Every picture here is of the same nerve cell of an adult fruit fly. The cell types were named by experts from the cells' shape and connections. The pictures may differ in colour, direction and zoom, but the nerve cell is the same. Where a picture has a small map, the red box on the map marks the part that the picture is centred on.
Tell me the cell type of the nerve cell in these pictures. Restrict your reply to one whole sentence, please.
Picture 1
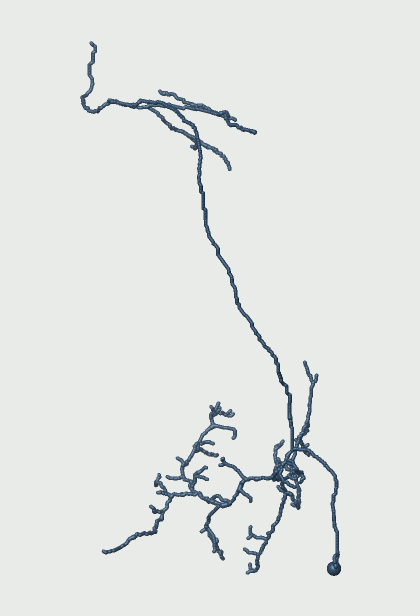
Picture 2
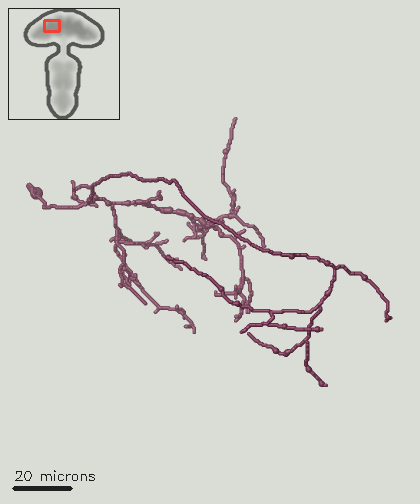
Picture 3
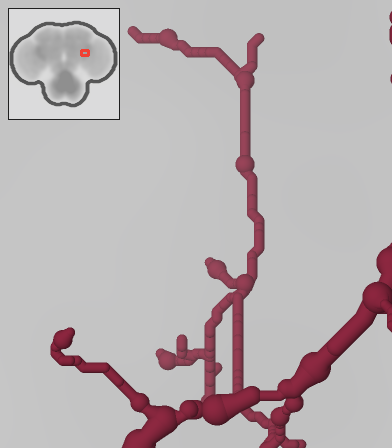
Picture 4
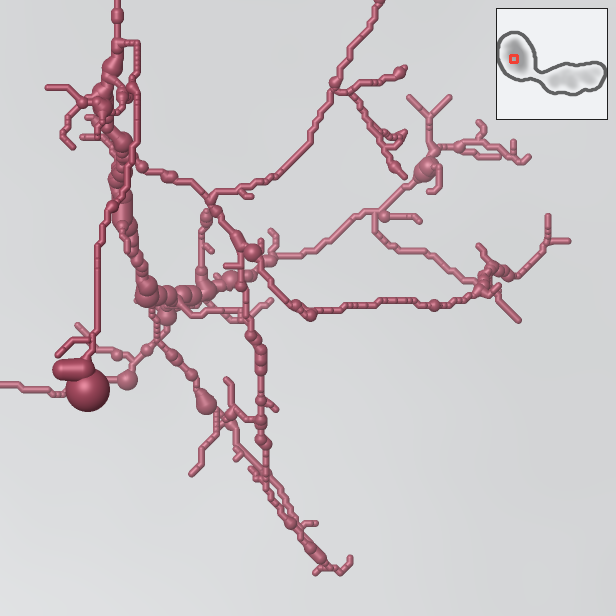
This nerve cell is recognized as the cell type AVLP149.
